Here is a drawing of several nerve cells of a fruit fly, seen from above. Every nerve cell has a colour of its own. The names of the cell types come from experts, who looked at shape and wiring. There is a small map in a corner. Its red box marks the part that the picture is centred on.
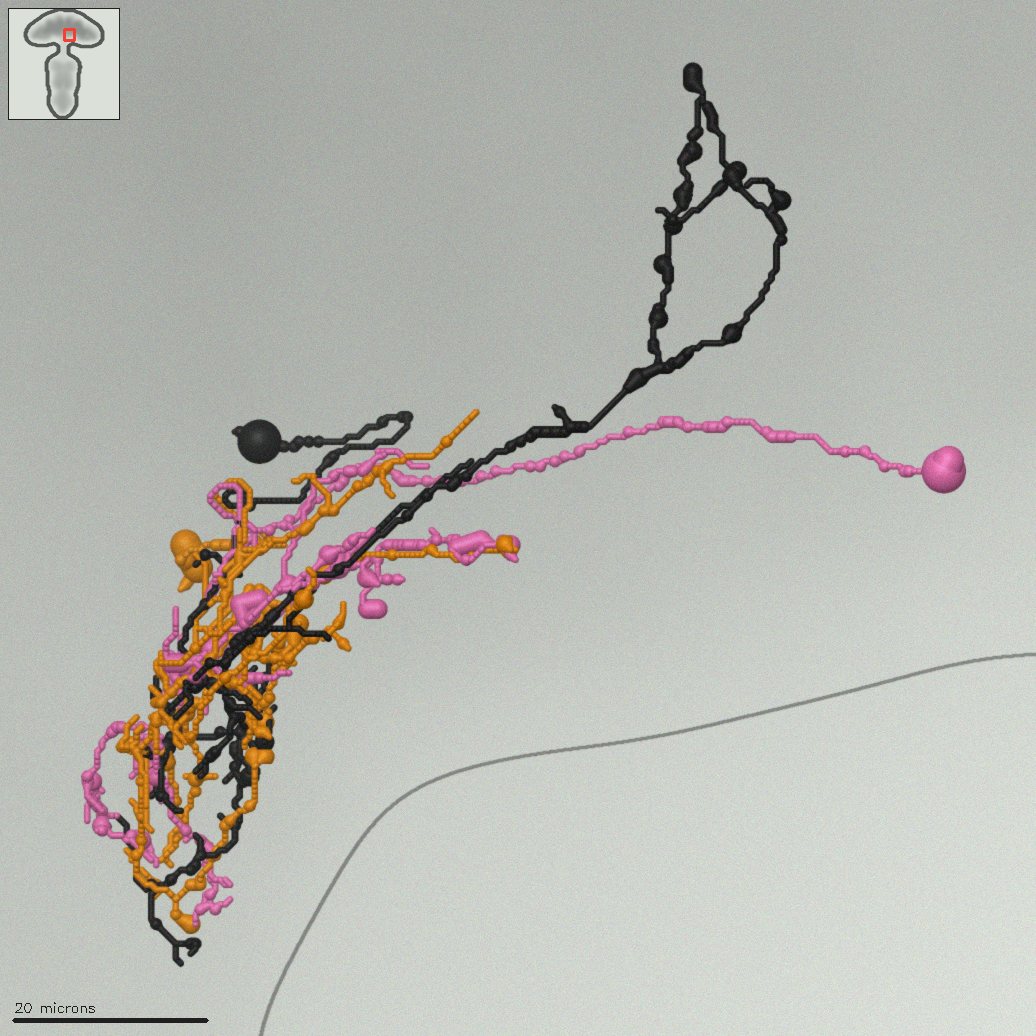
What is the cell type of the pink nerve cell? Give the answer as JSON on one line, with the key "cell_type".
{"cell_type": "GNG431"}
